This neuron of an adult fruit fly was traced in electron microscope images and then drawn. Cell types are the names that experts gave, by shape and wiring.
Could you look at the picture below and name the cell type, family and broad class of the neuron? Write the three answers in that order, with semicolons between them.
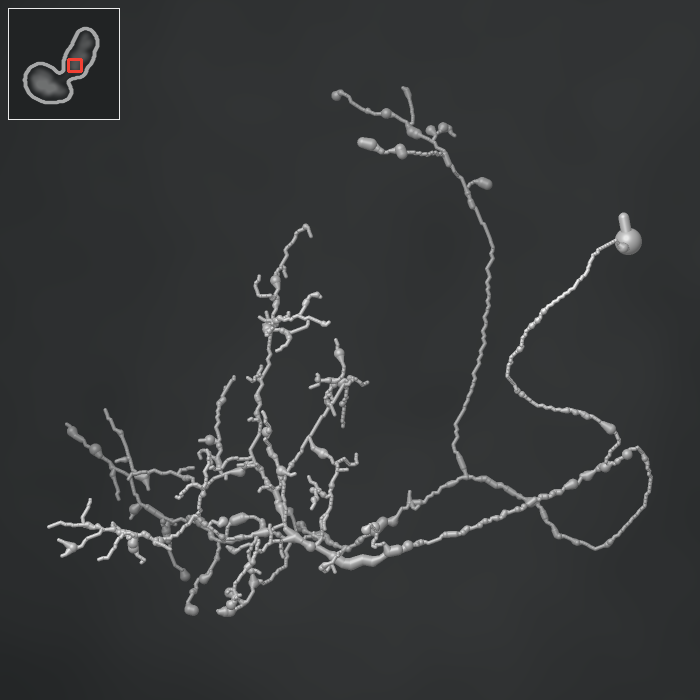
IN01B051_b; hemilineage 01B; nerve-cord intrinsic neuron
